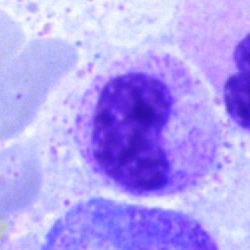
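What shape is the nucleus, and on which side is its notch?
Kidney-shaped, with the notch on the right side.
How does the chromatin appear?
Dark purple and coarsely clumped.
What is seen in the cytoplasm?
Fine pinkish-purple granules scattered through it.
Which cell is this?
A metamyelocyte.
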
